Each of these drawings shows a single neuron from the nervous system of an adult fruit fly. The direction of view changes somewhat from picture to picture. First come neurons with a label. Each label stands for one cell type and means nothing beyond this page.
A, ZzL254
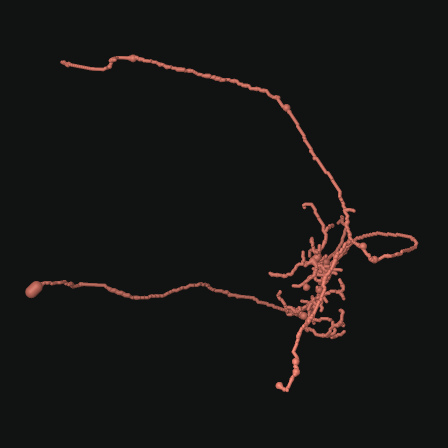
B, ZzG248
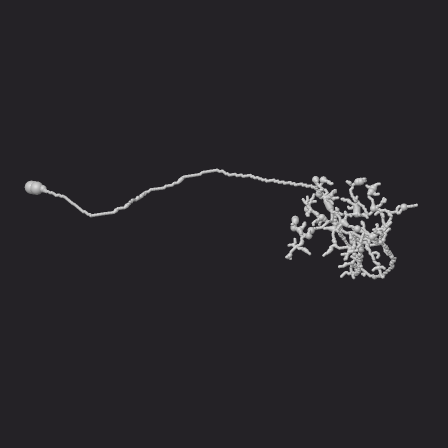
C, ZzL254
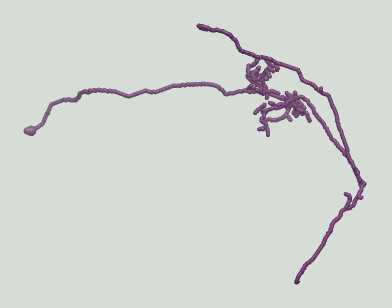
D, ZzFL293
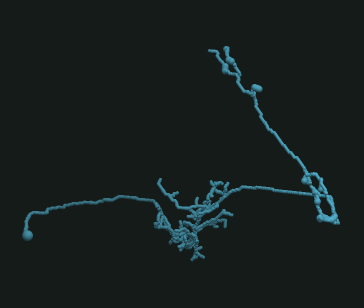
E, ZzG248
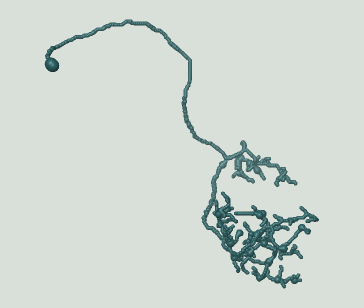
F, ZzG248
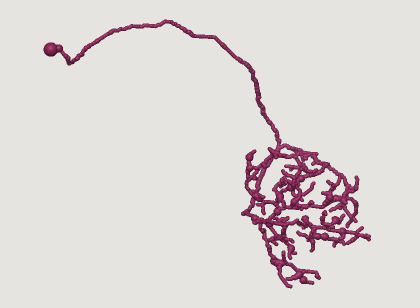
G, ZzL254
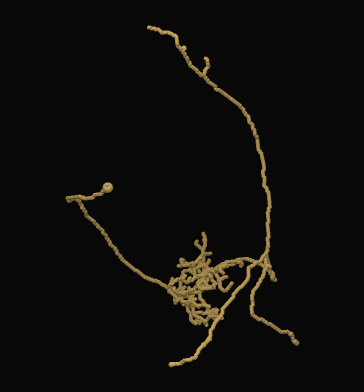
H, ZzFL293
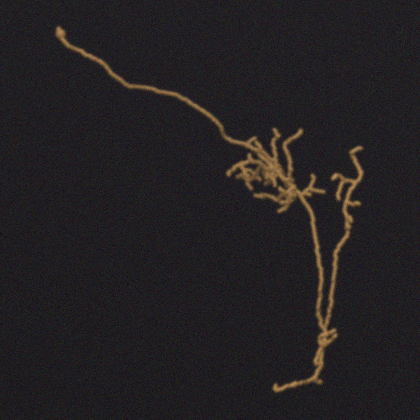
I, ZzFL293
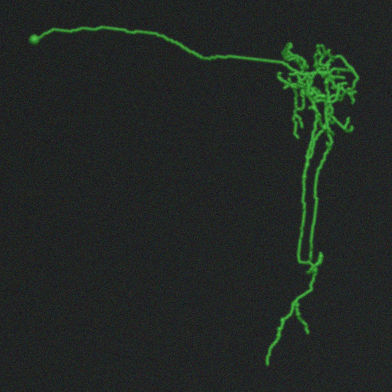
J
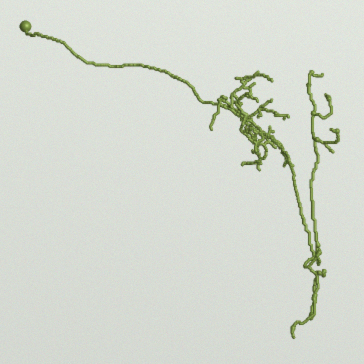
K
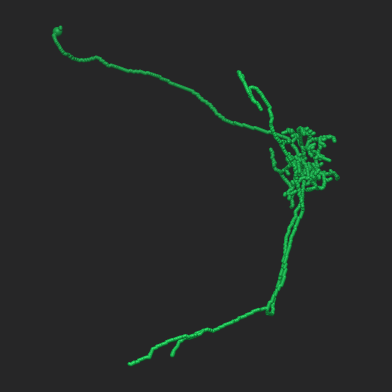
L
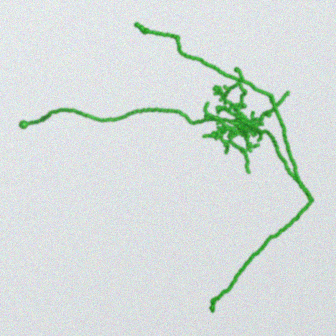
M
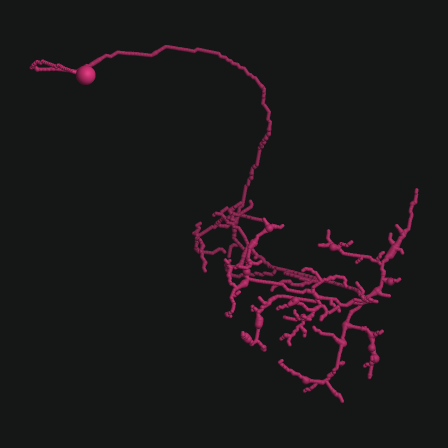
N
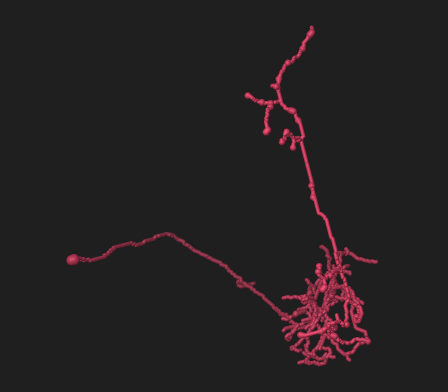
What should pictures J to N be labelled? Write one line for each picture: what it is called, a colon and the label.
J: ZzFL293
K: ZzL254
L: ZzL254
M: ZzG248
N: ZzFL293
